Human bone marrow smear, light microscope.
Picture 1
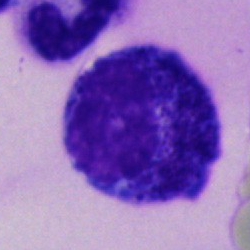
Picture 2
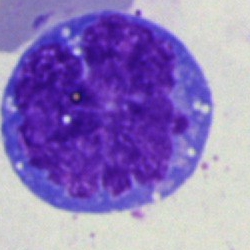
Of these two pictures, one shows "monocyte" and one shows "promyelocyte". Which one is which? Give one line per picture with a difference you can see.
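Picture 1 shows a promyelocyte: The cell is crowded with coarse dark purple granules.
Picture 2 shows a monocyte: No granules are visible in the cytoplasm.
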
